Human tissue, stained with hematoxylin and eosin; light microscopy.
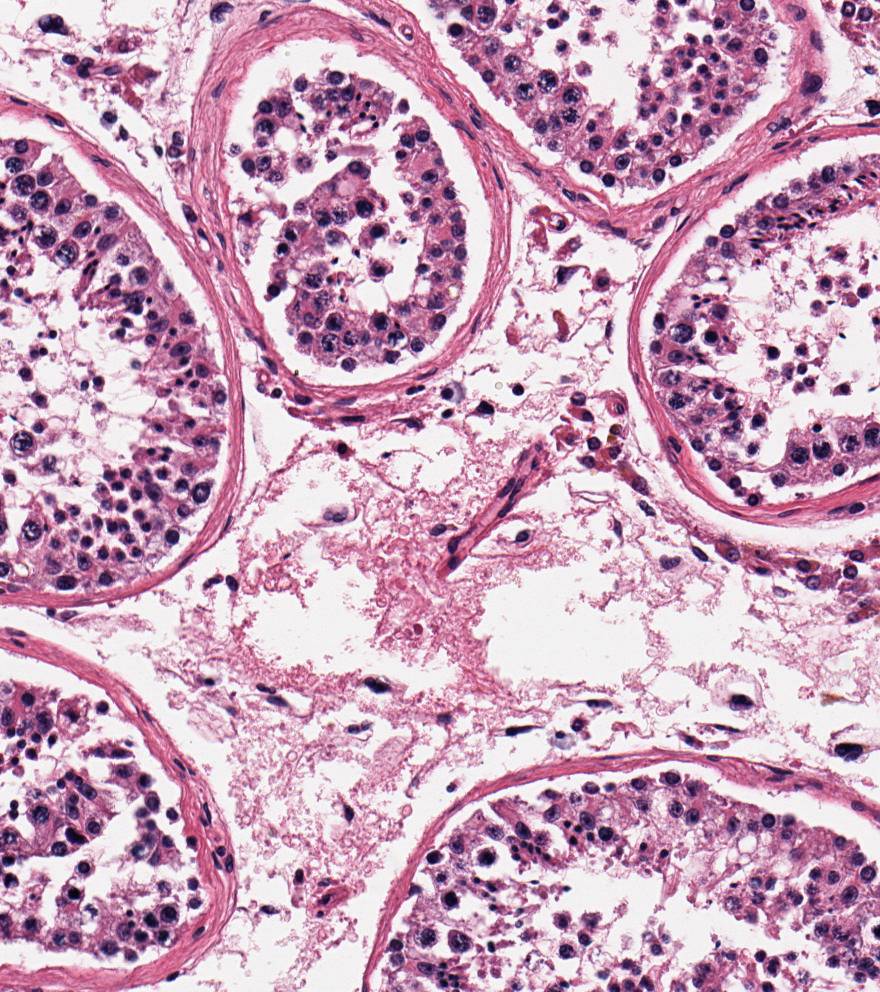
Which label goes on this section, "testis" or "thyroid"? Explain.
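The answer is testis. Its six rounded tubules, cut across around central interstitial tissue, are lined by stratified epithelium several cells deep around an irregular lumen.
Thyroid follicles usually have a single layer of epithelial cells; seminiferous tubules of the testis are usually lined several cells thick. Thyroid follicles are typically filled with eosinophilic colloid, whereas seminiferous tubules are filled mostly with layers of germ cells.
Here many tubule cells are large and round, with coarse, dark purple clumped chromatin.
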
